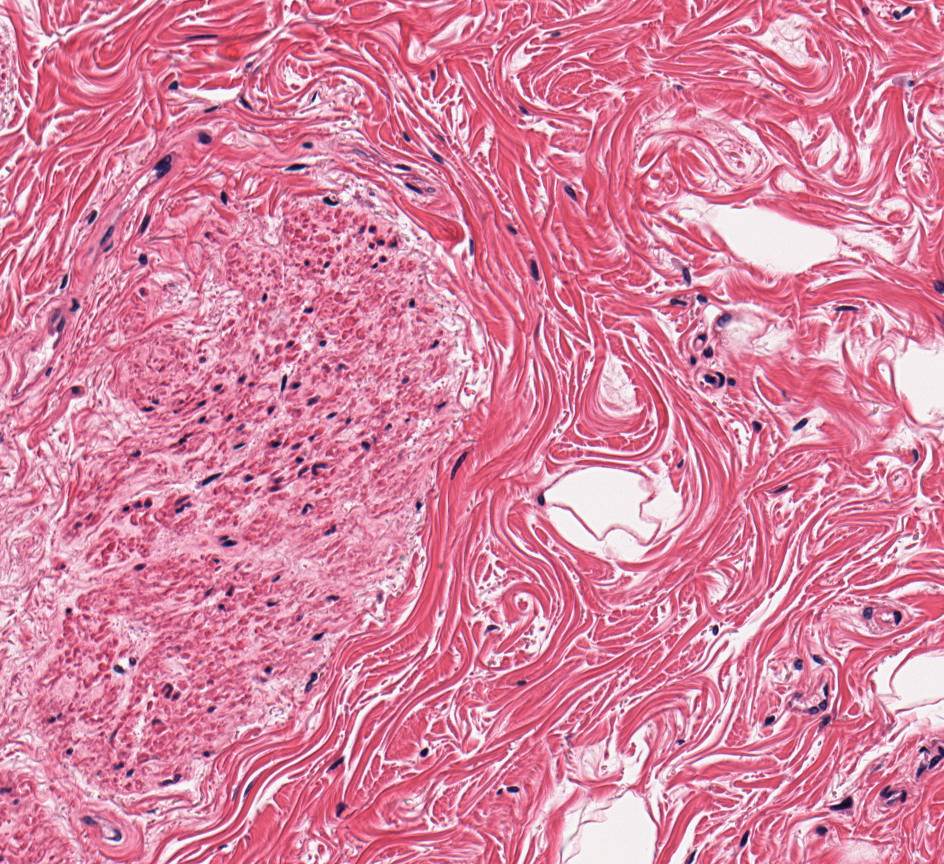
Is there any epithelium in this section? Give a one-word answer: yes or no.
No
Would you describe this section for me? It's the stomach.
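The oval structure is finely granular pale pink material with scattered small dark nuclei. A thin rim of flattened cells and fibres wraps its edge. Thick, wavy, bright pink collagen bundles run in many directions. This collagenous tissue is sparsely cellular, with few small spindle-shaped nuclei between bundles.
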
